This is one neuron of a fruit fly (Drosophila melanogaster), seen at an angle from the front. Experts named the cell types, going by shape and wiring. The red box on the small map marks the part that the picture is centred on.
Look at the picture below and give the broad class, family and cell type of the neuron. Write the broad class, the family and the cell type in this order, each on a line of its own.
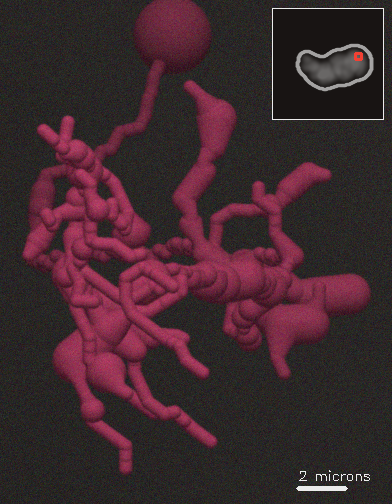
optic-lobe intrinsic neuron
T
T5a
